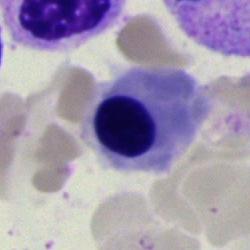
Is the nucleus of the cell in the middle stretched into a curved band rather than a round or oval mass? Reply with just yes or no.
No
